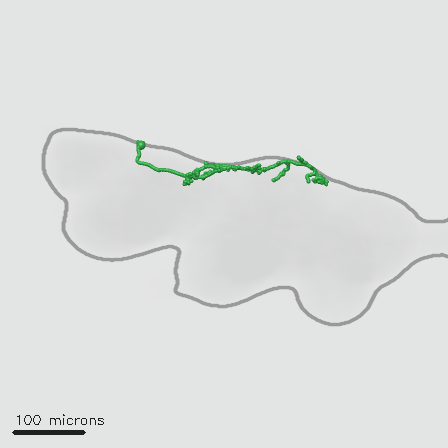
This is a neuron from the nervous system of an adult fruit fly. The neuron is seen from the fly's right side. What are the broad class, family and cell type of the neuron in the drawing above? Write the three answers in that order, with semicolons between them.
nerve-cord intrinsic neuron; hemilineage 03B; IN03B083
